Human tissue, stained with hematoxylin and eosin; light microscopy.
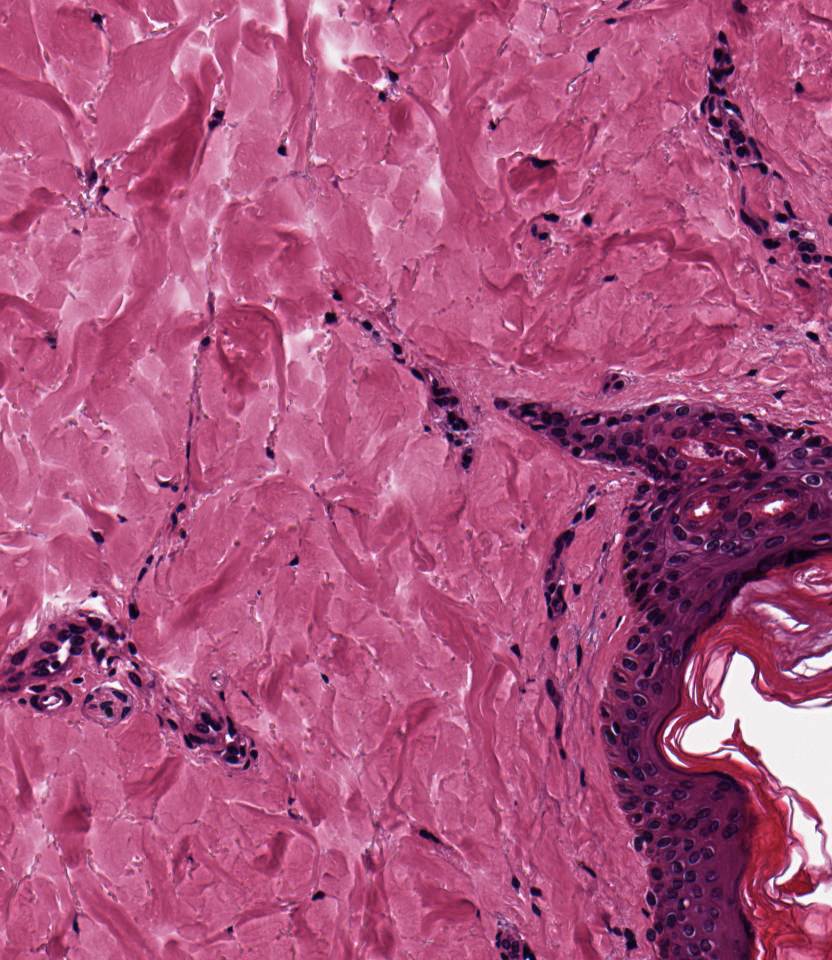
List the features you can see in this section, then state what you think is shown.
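Along the lower right runs stratified squamous epithelium several cell layers thick, basal cells nearest the collagen. The collagen lies in thick, haphazardly oriented bundles with only scattered small dark nuclei. Small vessels with plump endothelial cells cluster at the lower left edge. Fat cells and glands are absent. This is skin of the suprapubic region.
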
